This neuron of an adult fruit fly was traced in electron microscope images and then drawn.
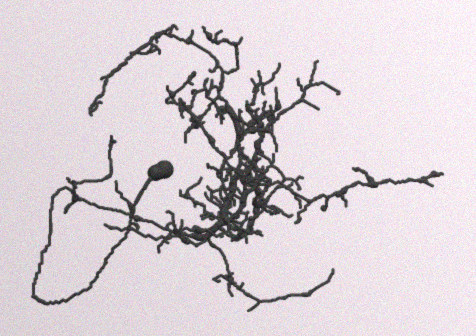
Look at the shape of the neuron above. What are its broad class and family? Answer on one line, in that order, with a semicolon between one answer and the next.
nerve-cord intrinsic neuron; hemilineage 20A.22A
